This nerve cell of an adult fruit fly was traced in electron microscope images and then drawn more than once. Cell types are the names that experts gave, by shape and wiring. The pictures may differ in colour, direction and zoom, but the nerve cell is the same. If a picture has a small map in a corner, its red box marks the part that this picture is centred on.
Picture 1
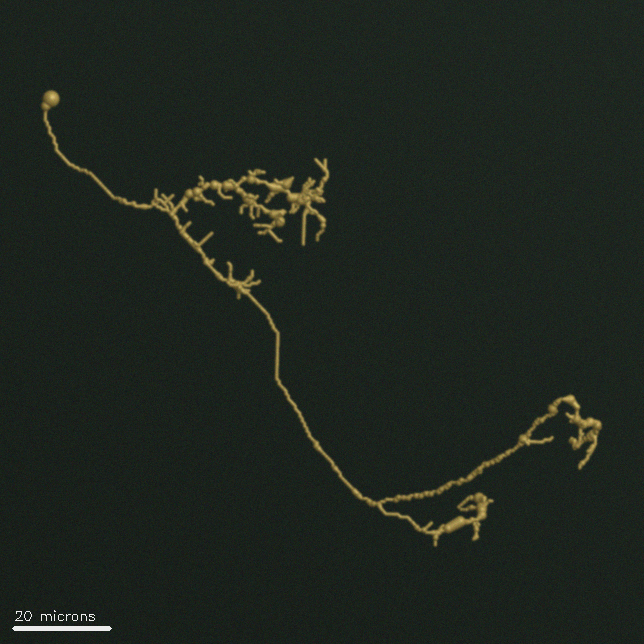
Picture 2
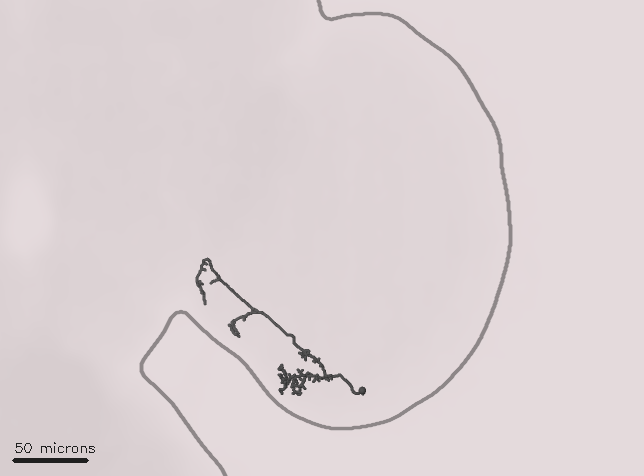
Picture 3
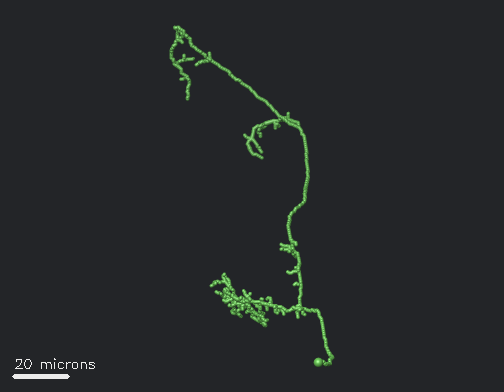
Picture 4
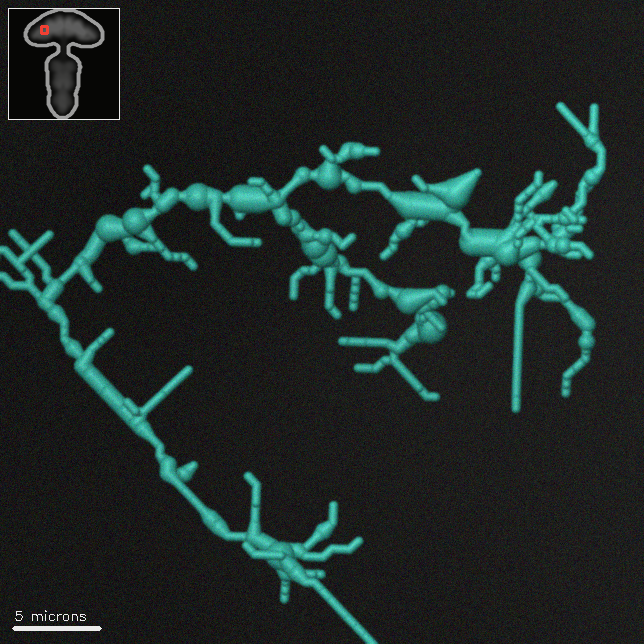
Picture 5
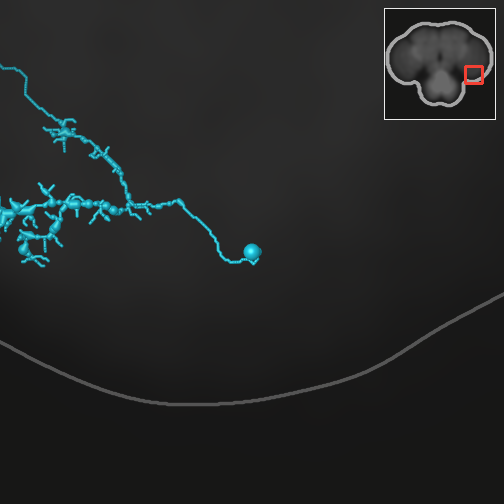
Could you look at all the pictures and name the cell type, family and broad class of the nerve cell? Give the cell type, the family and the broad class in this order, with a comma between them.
TmY9b, TmY, optic-lobe intrinsic neuron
